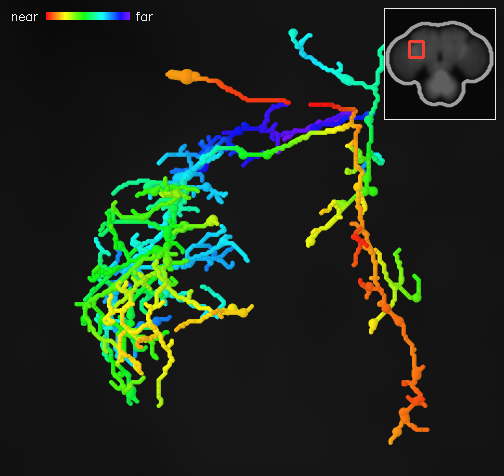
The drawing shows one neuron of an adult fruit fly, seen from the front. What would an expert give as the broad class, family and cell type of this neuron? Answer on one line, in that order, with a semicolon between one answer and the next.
central-brain intrinsic neuron; hemilineage VLPl&d1_dorsal; AVLP224_a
